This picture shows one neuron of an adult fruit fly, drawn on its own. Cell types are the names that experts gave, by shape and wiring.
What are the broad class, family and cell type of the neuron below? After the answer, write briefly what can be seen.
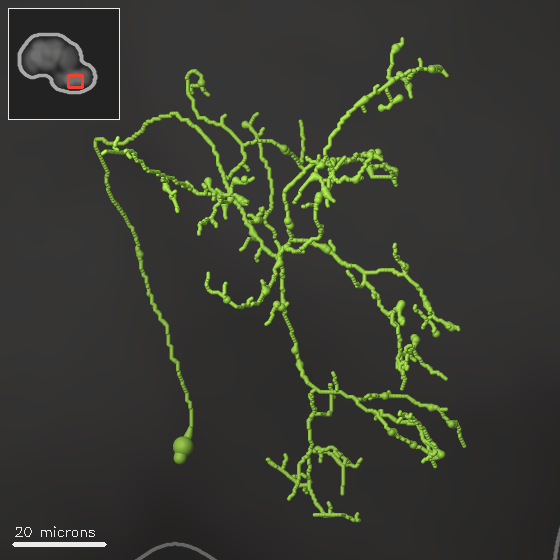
Its broad class is nerve-cord intrinsic neuron. The family is hemilineage 12B. It is of cell type IN12B053. From top to bottom in the picture it spans about 110 microns. The picture shows dozens of branch ends.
